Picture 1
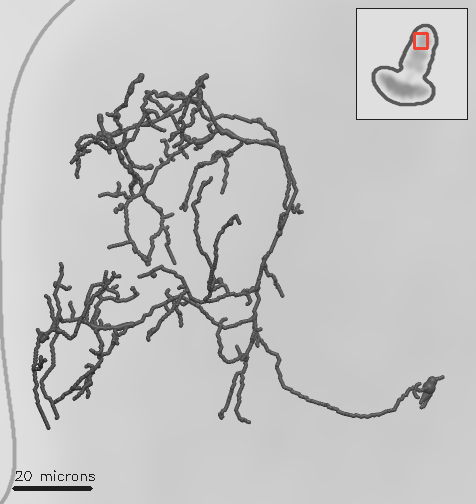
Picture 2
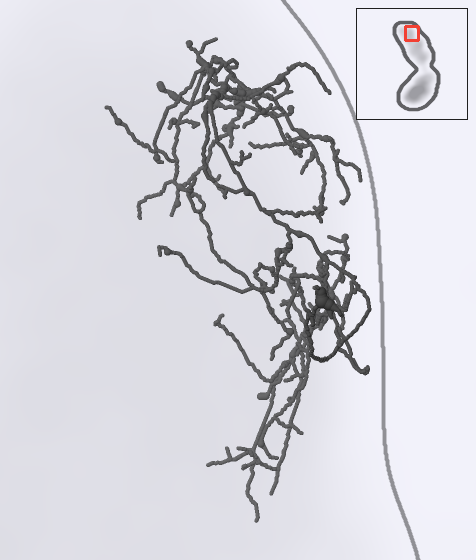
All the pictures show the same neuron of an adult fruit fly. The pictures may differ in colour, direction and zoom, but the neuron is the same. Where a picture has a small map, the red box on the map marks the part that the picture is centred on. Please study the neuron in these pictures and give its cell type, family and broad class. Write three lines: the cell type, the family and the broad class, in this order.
IN14A045
hemilineage 14A
nerve-cord intrinsic neuron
